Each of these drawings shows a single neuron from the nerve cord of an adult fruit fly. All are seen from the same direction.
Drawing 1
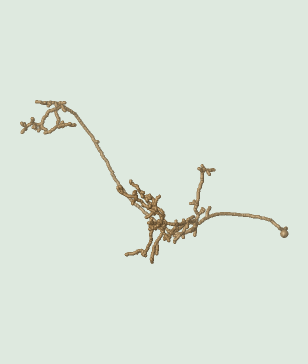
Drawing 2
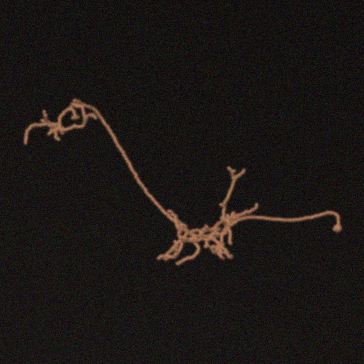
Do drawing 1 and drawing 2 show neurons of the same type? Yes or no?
yes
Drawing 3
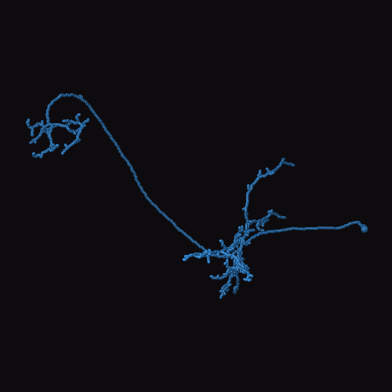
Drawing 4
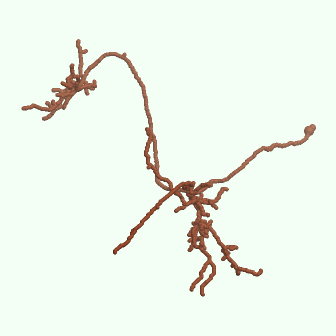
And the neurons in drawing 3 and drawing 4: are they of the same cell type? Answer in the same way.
no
